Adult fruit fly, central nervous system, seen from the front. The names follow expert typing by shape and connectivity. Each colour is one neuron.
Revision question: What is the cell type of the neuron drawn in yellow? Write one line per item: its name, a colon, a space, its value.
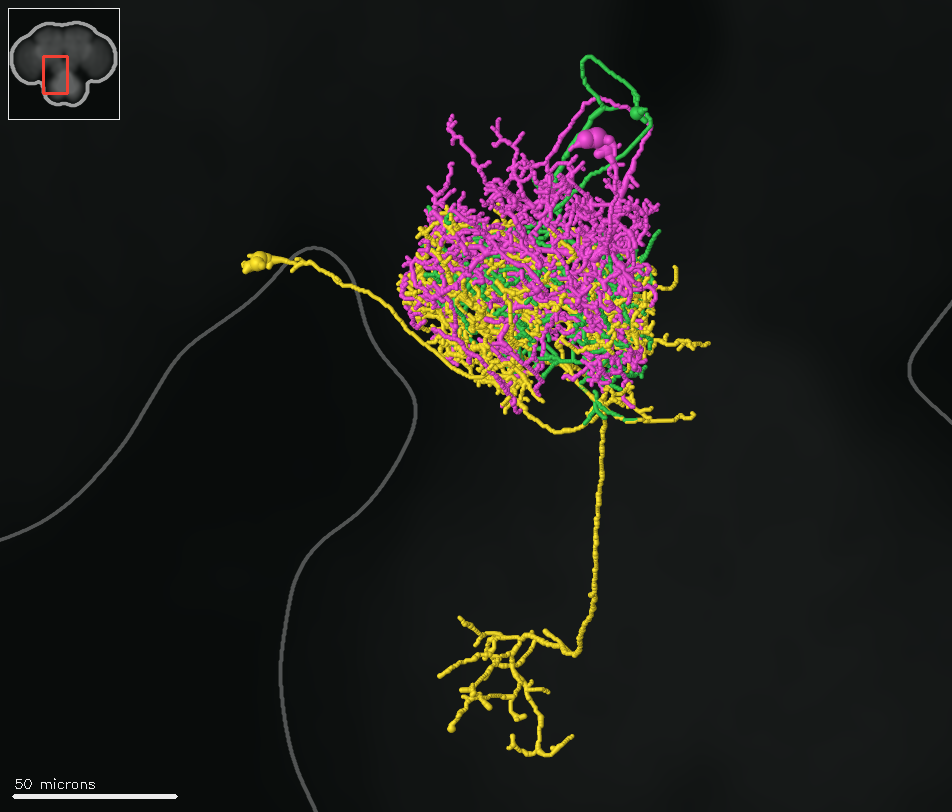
cell type: DNge146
